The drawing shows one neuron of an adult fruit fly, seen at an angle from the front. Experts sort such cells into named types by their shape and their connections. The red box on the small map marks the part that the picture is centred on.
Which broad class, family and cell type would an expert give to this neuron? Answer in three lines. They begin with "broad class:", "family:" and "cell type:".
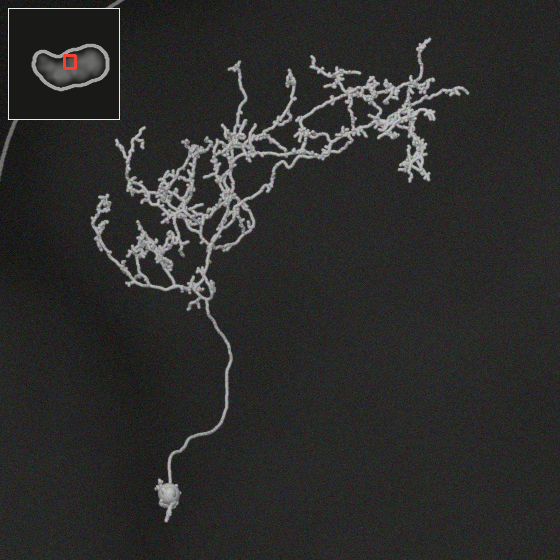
broad class: central-brain intrinsic neuron
family: hemilineage LHa2
cell type: CB1103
